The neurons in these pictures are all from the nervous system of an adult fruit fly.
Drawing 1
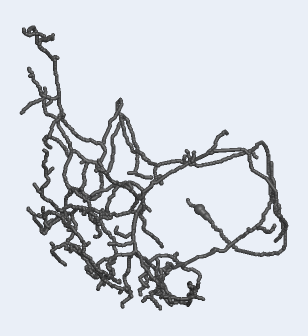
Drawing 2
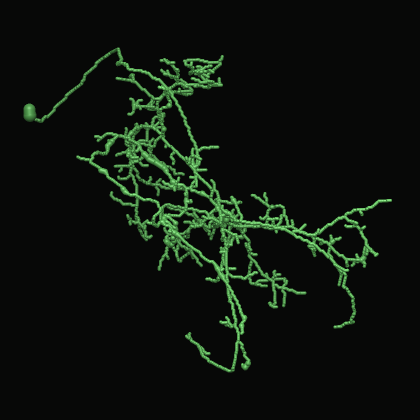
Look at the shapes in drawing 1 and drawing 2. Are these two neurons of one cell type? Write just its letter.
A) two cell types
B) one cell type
A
